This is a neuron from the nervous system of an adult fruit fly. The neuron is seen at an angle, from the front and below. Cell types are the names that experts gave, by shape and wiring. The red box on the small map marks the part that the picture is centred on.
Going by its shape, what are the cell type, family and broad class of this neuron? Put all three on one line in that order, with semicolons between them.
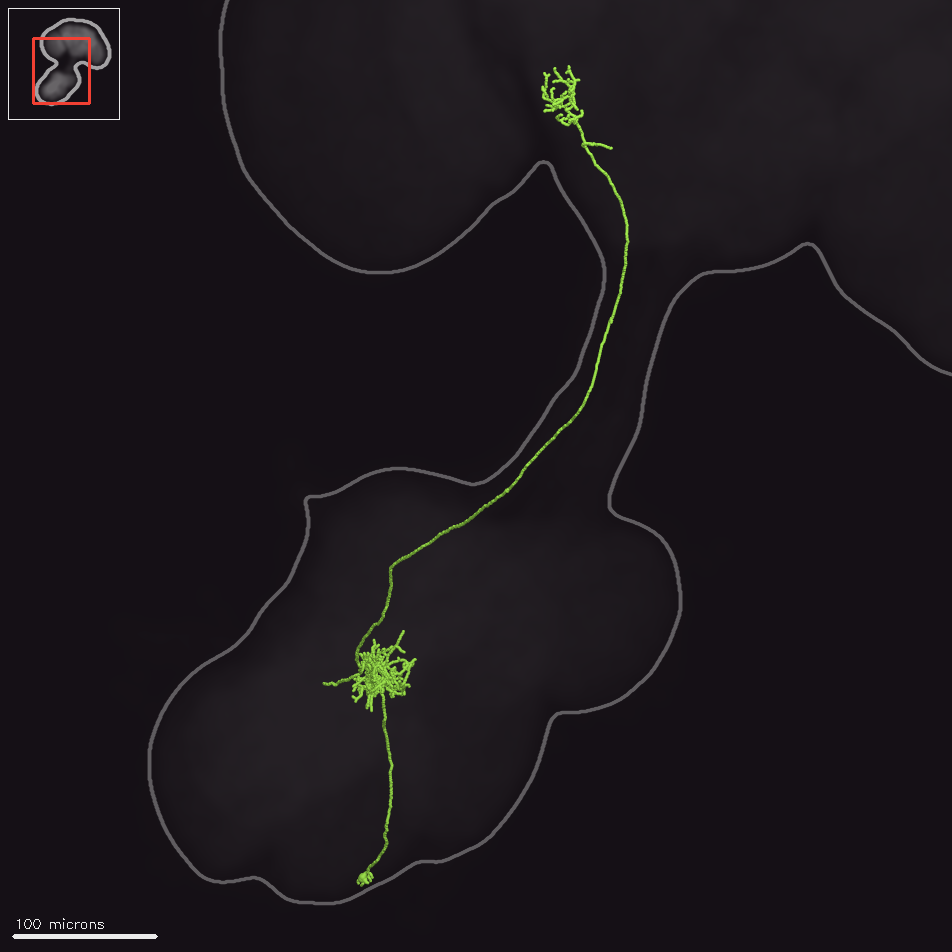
AN07B036; hemilineage 07B; ascending neuron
